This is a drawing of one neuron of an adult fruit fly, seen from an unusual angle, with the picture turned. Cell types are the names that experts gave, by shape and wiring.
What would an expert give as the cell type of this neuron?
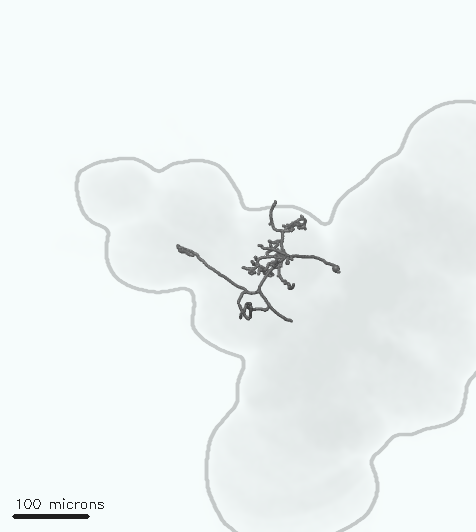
IN07B073_b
